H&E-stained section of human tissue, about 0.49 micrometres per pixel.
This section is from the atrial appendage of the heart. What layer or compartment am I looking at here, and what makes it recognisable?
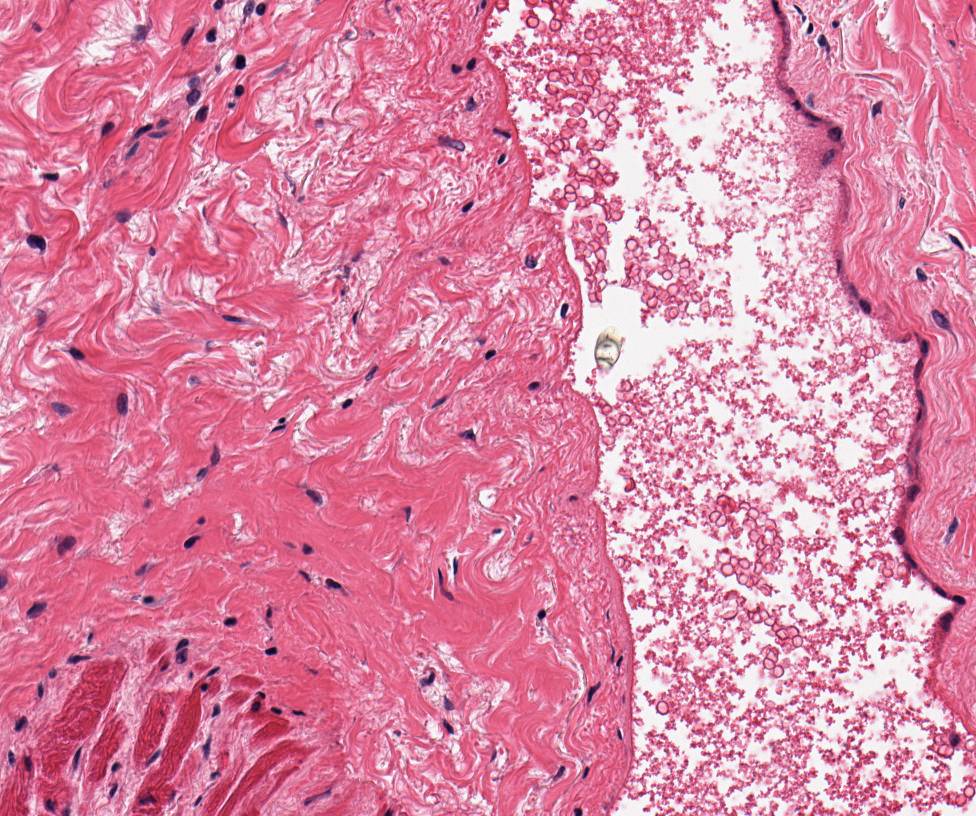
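This looks to me like endocardium. A blood-filled space runs top to bottom through the right third, bounded along the right edge by a narrow strip of pink fibrous tissue.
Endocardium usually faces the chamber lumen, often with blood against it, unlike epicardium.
Dense pink fibrous tissue on the left has wavy collagen and scattered spindle-shaped fibroblast nuclei.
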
